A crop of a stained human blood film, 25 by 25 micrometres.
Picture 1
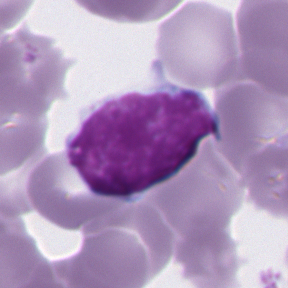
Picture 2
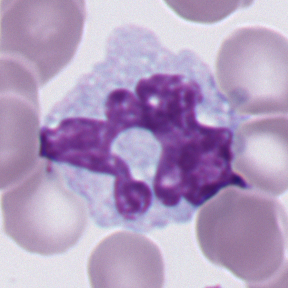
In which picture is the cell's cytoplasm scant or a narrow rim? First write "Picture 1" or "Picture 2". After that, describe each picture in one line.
Picture 1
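In picture 1: The nucleus fills almost the whole cell.
In picture 2: The cytoplasm is abundant and pale lilac-grey.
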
